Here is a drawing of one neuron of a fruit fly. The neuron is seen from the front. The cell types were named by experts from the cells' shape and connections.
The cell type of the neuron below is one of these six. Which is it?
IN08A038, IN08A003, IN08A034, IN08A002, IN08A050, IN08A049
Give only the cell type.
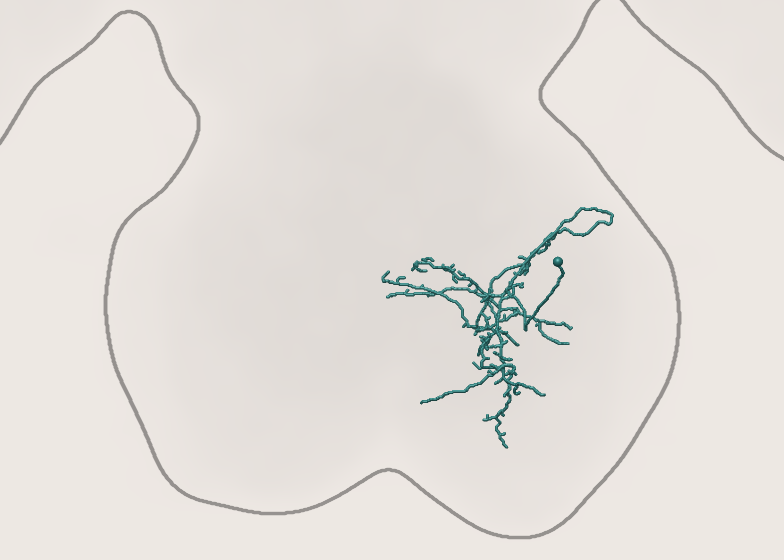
IN08A050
